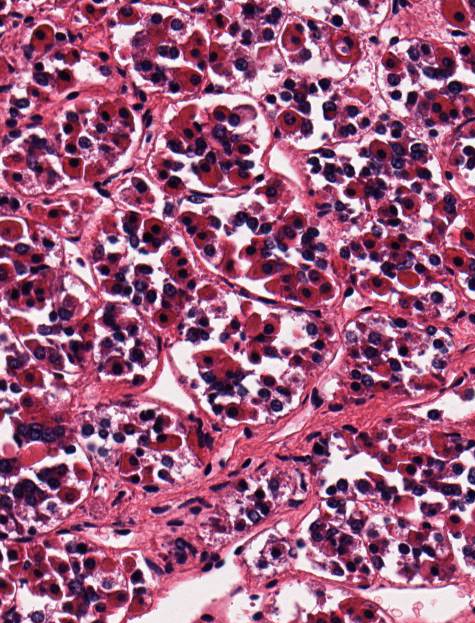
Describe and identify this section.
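Cells are grouped throughout the field into rounded nests divided by thin partitions. The nests contain no central lumens. Within them, cells with bright red cytoplasm mix with cells having pale or scanty cytoplasm. Their nuclei are small, round and darkly stained. This is pituitary.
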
